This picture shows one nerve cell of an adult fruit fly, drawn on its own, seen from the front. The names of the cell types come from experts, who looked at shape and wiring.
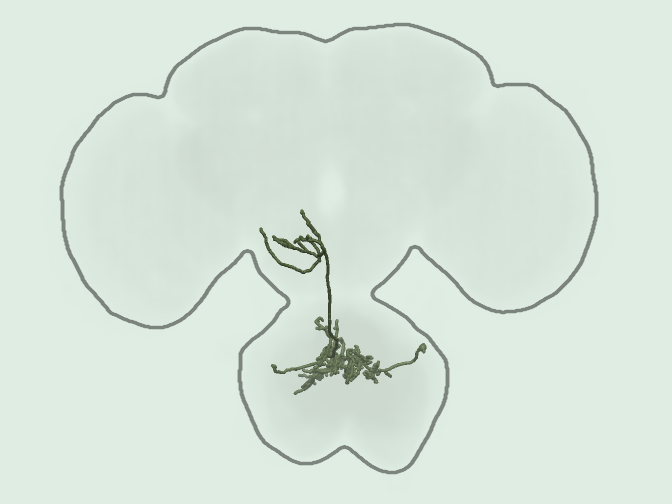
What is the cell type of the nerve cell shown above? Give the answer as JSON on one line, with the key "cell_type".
{"cell_type": "AN18B053"}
